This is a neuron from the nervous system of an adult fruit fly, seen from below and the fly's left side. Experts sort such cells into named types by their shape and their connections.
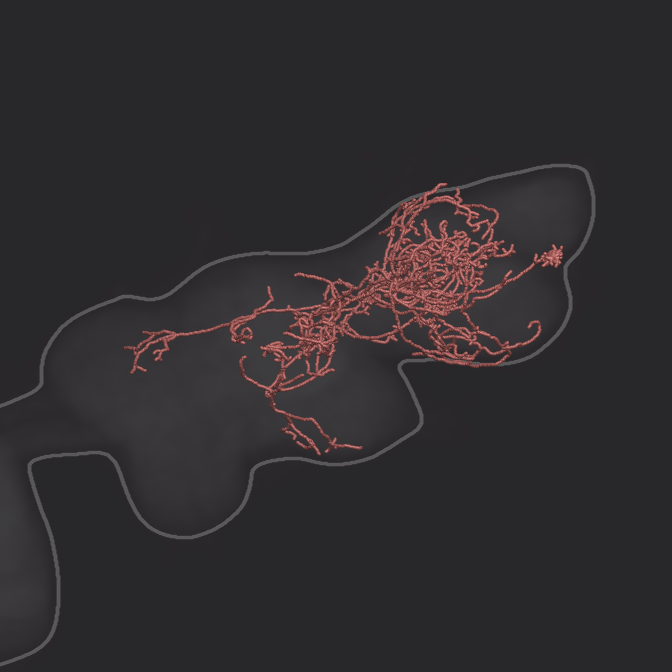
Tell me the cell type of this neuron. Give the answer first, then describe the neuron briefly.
The cell type is IN27X002. This is a nerve-cord intrinsic neuron. The picture shows dozens of branch ends. As drawn here it is wider than it is tall.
